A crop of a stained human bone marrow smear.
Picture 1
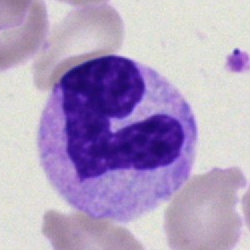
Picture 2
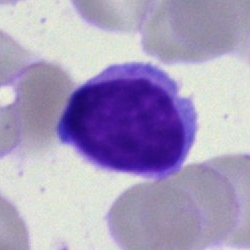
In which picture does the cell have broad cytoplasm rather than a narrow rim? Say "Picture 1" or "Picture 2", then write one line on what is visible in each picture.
Picture 1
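What picture 1 shows: The cytoplasm is plentiful and pale lilac.
What picture 2 shows: The nucleus fills most of the cell.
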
